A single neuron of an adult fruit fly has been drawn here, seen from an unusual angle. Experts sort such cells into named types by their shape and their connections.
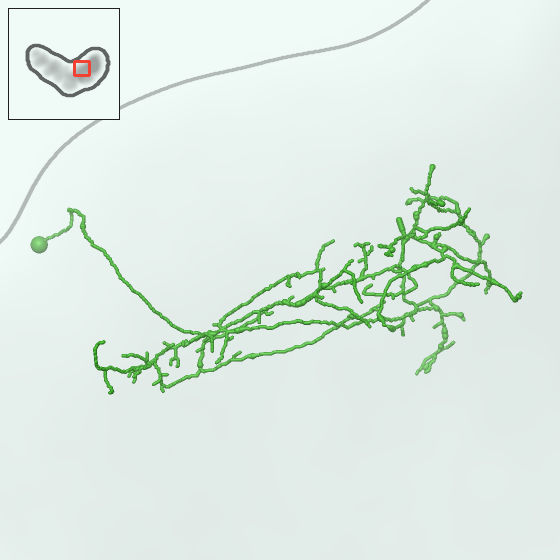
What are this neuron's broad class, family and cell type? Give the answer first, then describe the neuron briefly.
This is a central-brain intrinsic neuron. The family is hemilineage VLPd&p1_posterior. Its cell type is CB2787. Its cell body lies on the left of the picture. Dozens of branch ends can be seen.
